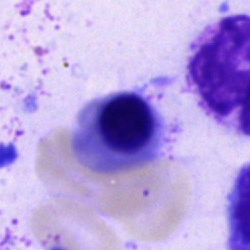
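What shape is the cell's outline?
Rounded and smooth.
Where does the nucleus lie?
Off-centre, toward the upper right of the cell.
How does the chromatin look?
Dark and dense, with no nucleolus to be seen in the nucleus.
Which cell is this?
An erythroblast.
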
